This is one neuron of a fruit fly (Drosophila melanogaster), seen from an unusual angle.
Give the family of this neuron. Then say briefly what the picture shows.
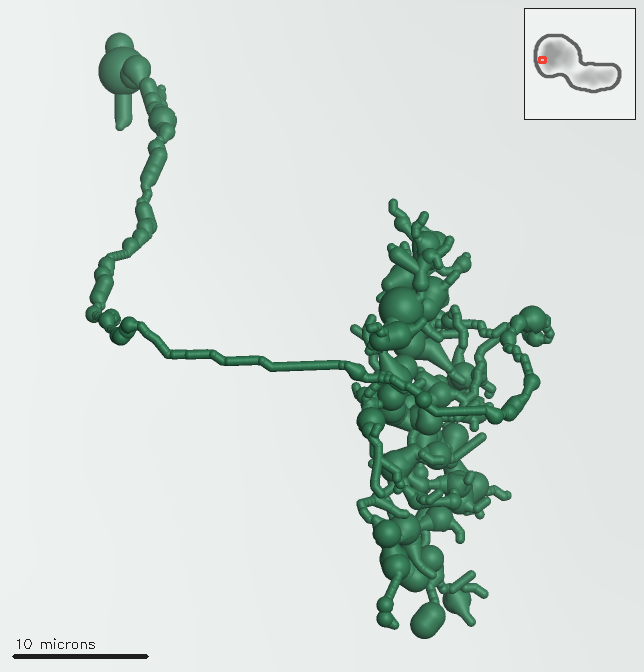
The family is Dm. Its broad class is optic-lobe intrinsic neuron. Its cell body lies at the upper left of the picture. By the scale bar it is about 45 microns tall in this view.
